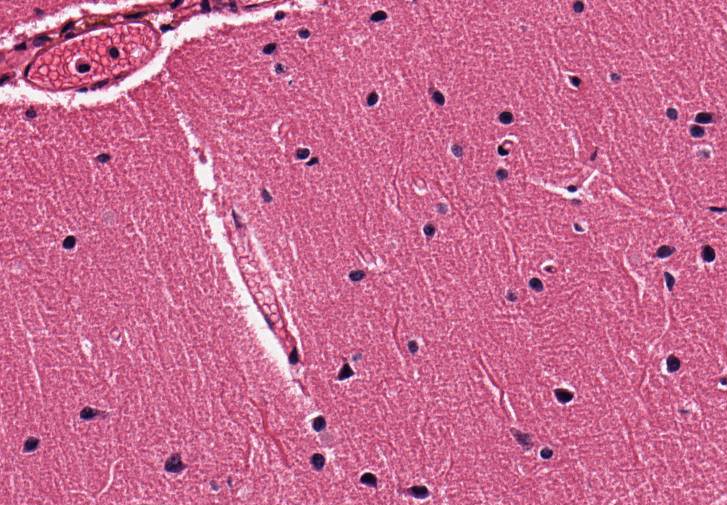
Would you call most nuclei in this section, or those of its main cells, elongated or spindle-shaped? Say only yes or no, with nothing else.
No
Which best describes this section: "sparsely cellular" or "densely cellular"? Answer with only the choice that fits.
Sparsely cellular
